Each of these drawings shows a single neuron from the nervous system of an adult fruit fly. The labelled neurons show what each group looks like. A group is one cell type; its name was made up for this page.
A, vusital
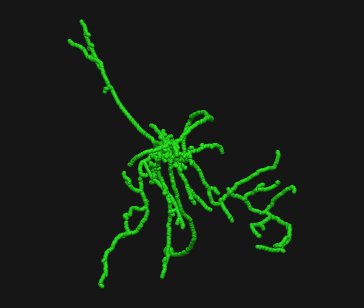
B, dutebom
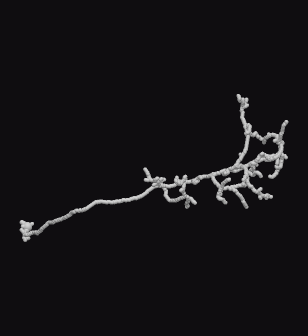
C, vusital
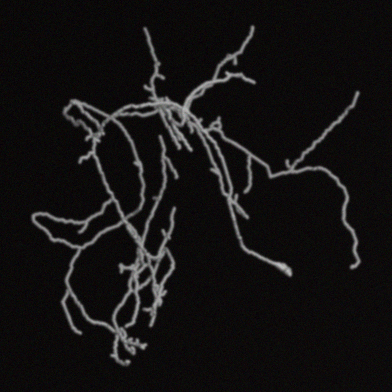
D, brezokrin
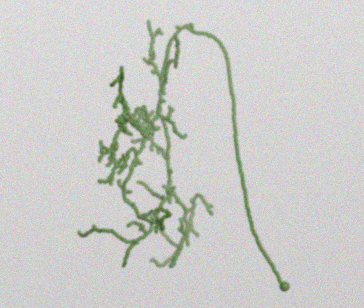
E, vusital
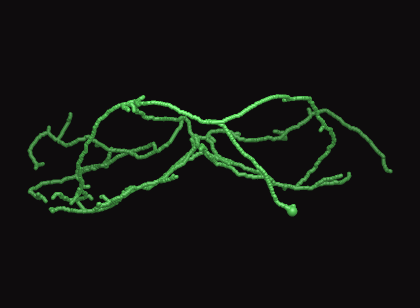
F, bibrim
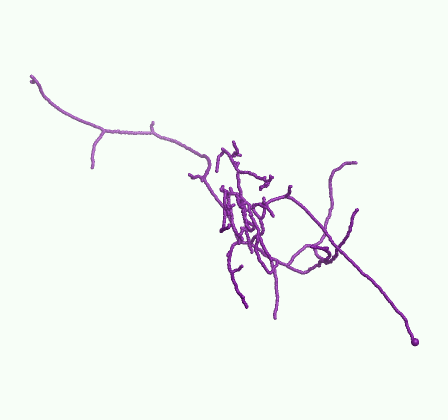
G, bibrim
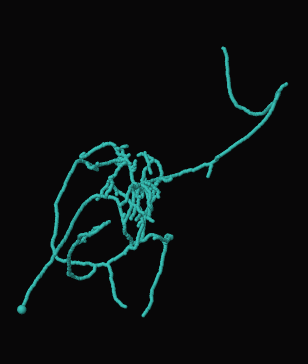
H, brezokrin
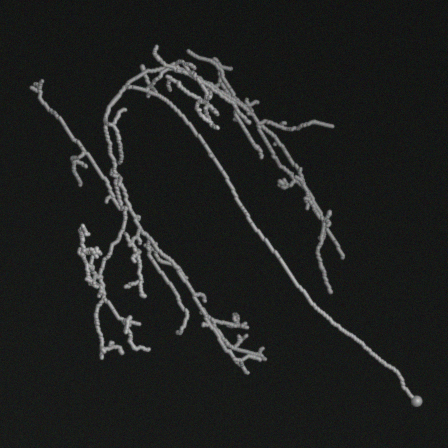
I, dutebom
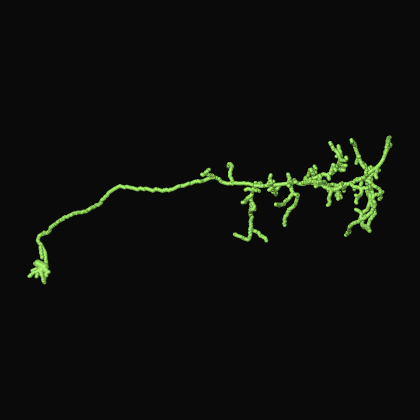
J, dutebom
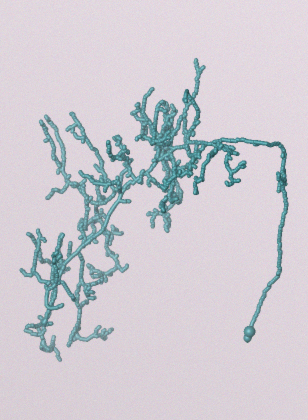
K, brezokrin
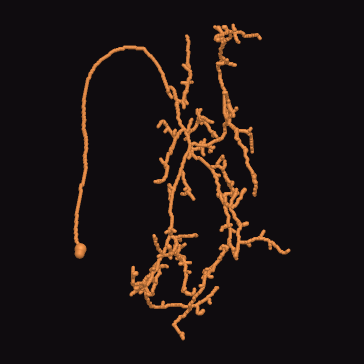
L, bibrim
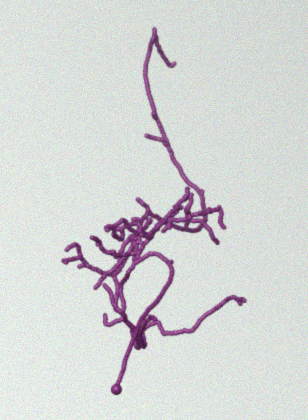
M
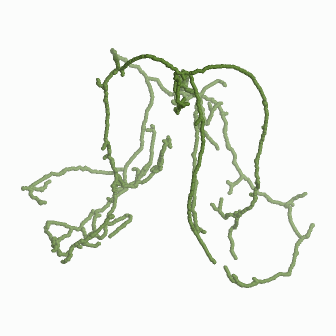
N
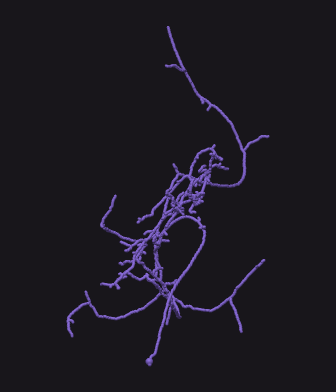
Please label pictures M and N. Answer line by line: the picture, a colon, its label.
M: vusital
N: bibrim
